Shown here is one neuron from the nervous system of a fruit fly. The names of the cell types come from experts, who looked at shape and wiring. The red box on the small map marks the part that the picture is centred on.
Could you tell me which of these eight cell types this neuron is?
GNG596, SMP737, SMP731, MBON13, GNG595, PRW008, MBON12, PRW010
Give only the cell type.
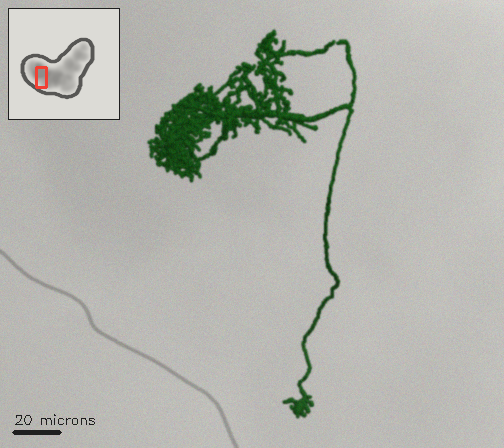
MBON12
